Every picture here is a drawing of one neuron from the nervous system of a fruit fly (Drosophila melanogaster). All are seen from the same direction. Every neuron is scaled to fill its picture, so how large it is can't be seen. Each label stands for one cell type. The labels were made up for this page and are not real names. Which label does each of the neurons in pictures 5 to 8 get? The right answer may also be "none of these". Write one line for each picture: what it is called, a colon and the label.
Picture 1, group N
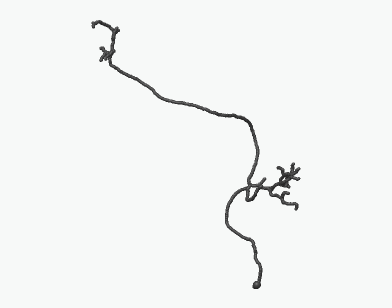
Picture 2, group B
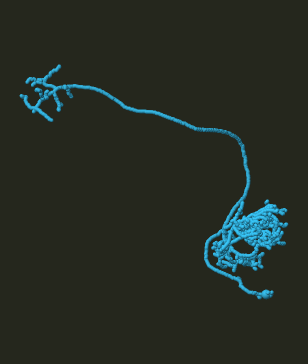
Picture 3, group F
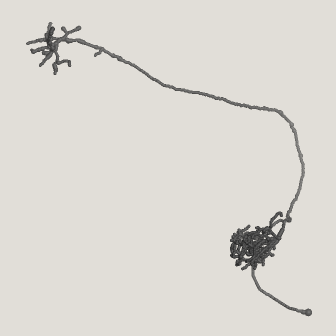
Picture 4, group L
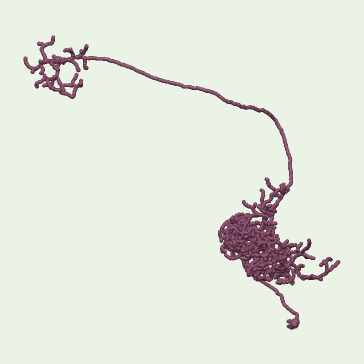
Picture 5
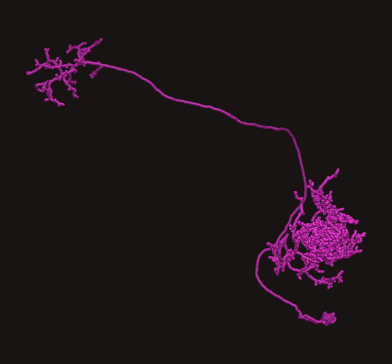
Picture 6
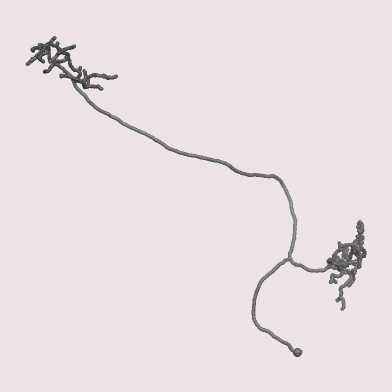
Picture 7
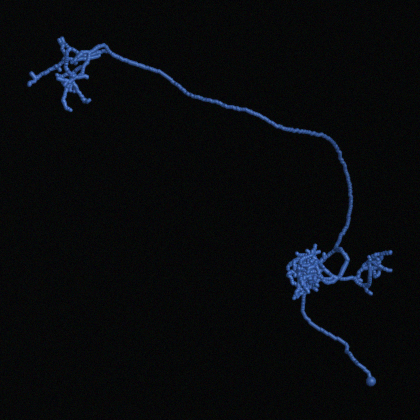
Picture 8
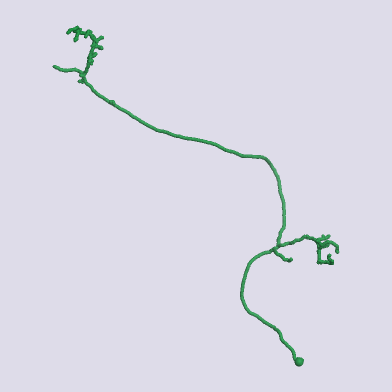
5: group B
6: none of these
7: group F
8: group N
